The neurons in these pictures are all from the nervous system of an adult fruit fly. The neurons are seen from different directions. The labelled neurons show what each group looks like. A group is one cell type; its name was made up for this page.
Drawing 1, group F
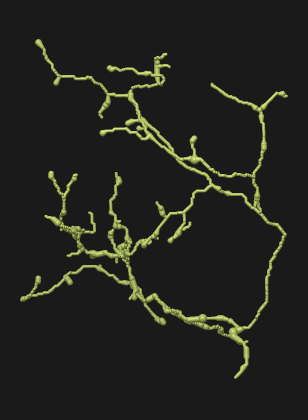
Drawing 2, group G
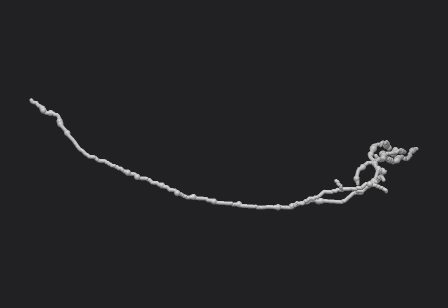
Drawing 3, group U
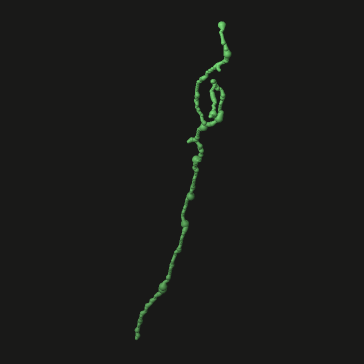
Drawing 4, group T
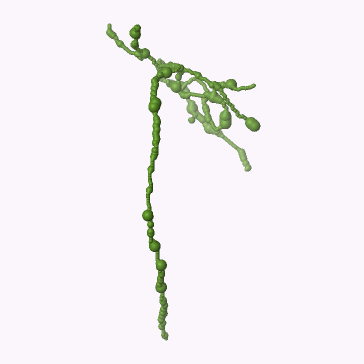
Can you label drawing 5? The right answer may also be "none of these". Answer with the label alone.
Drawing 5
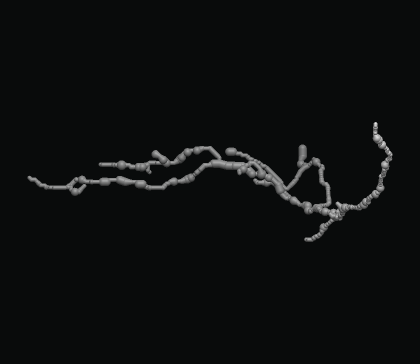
group G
